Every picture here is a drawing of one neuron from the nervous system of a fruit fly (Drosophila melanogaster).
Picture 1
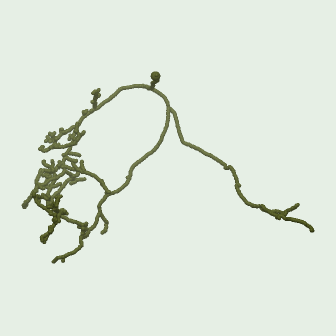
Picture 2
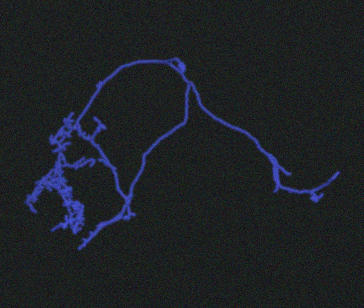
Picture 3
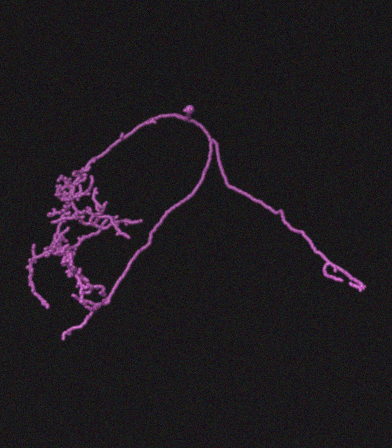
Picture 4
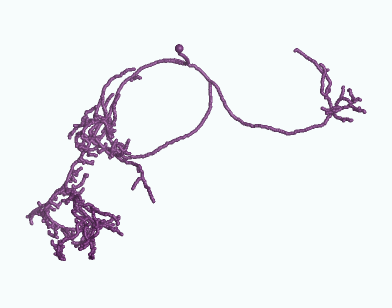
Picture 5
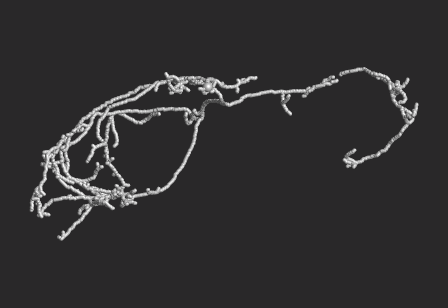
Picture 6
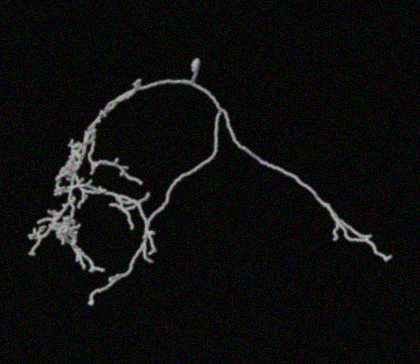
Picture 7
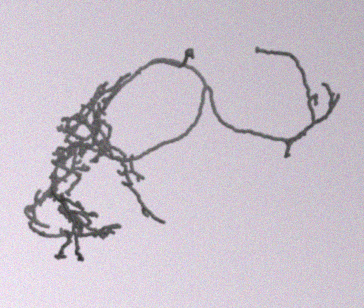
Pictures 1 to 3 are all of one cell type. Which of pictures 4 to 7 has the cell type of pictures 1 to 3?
6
